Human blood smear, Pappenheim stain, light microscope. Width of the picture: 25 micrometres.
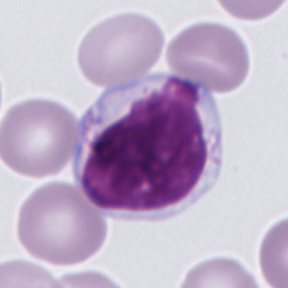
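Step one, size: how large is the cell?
About 14 by 12 micrometres, with the nucleus filling about 70% of its area.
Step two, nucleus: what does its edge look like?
Flattened and slightly jagged, running diagonally along the upper-left side, and the chromatin inside is dense and dark purple.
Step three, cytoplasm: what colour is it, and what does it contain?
It is very pale blue-grey, with a few fine lilac granules near the upper-left rim.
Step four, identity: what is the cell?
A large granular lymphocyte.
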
